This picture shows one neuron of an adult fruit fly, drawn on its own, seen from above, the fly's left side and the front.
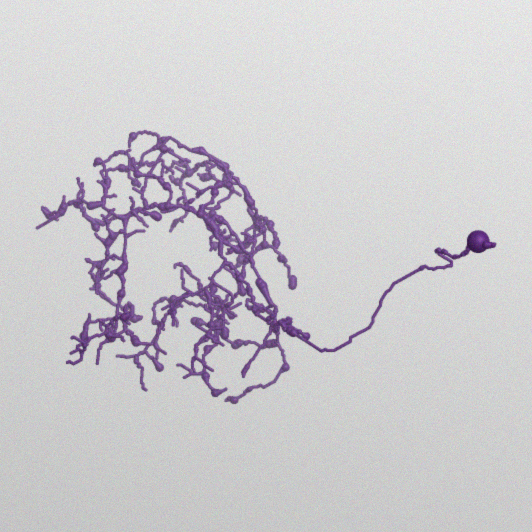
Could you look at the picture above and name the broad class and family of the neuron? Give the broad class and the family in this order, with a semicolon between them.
central-brain intrinsic neuron; hemilineage SLPpm1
